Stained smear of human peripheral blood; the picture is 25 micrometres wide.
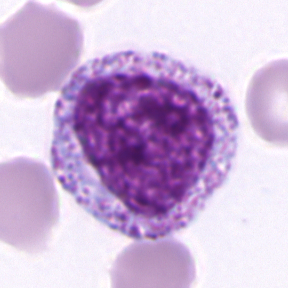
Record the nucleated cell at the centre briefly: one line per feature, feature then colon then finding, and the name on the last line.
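Nucleus: large, filling most of the cell
Cytoplasm spread: widest band on the lower-left side of the nucleus
Chromatin: coarse, clumped into darker patches
Cytoplasm tint: pale, nearly colourless between the granules
Name: myelocyte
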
